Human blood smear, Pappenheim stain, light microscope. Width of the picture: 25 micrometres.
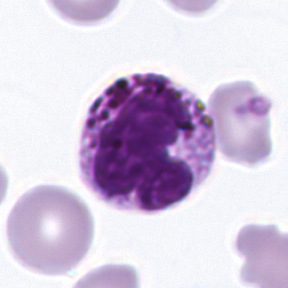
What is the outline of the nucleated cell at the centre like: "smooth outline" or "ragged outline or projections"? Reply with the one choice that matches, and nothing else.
Smooth outline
